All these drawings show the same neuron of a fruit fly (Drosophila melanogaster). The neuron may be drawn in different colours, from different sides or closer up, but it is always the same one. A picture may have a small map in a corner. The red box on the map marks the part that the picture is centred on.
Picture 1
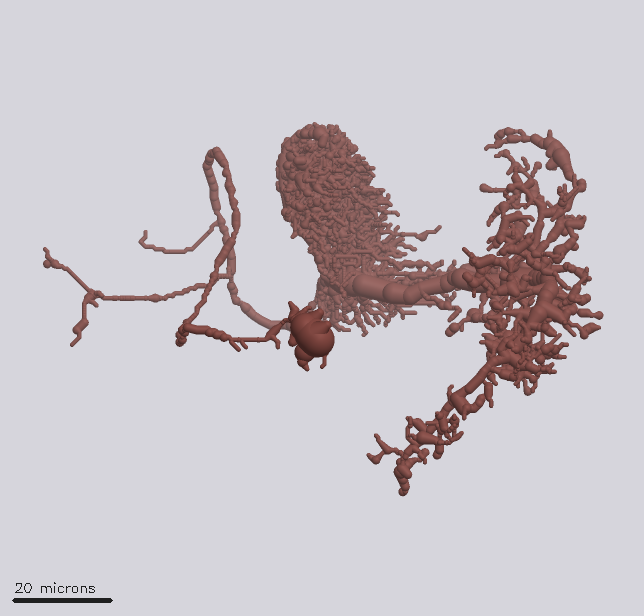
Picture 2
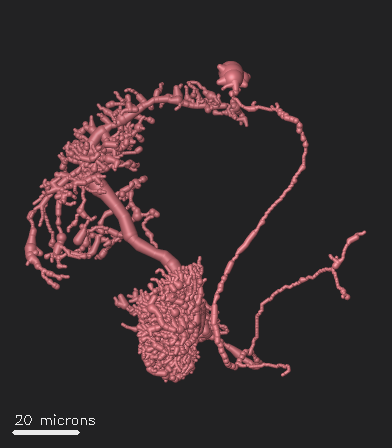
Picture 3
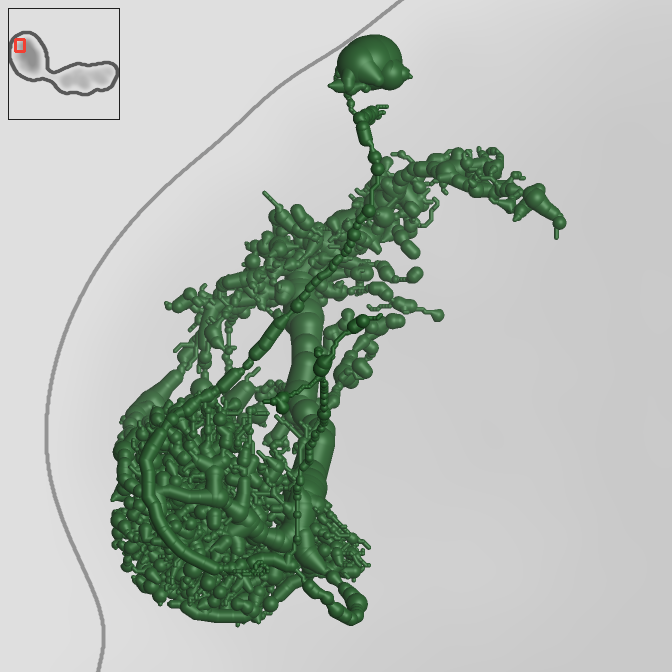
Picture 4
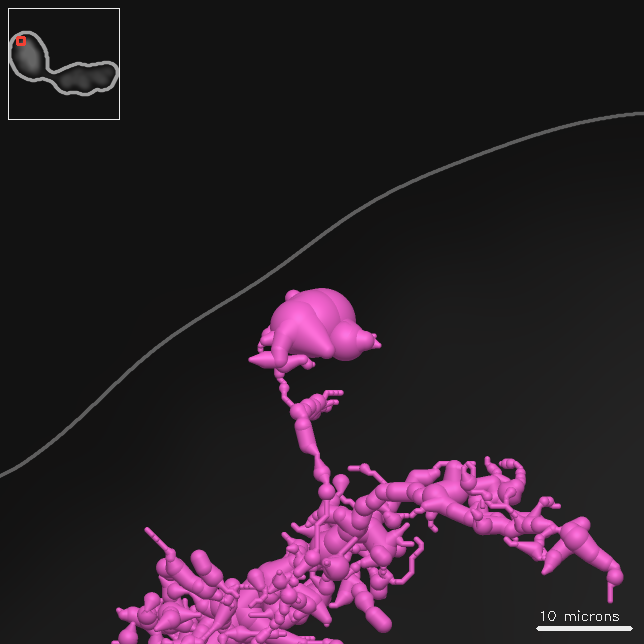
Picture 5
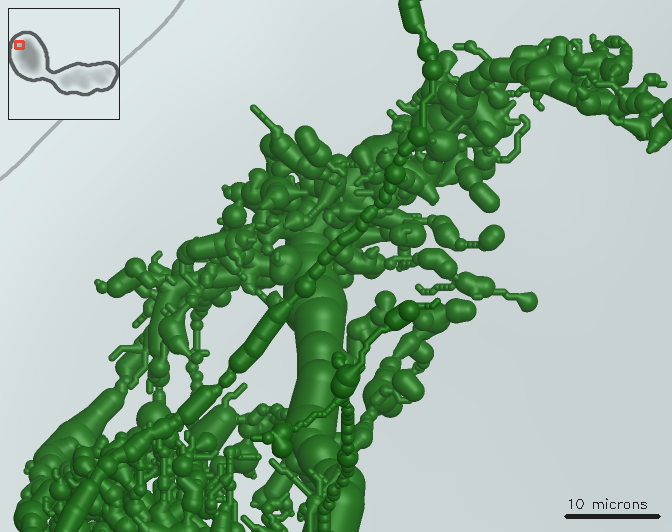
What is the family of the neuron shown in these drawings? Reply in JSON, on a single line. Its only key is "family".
{"family": "MBON"}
